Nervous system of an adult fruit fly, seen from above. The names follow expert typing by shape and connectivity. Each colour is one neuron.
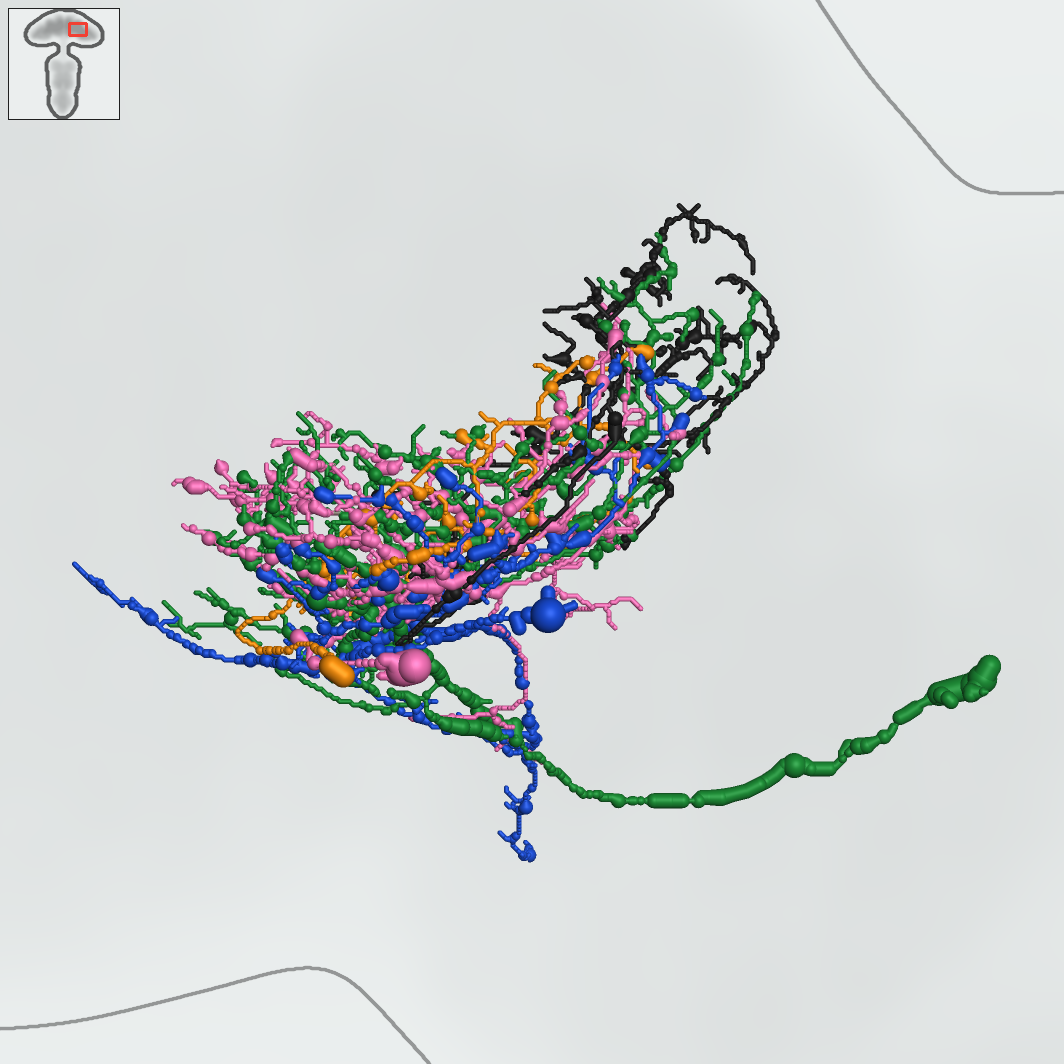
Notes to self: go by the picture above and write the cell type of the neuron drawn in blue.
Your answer: SLP316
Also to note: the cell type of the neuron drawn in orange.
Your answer: CB4130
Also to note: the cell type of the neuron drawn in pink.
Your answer: SLP315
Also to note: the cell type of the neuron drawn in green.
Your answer: SLP363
